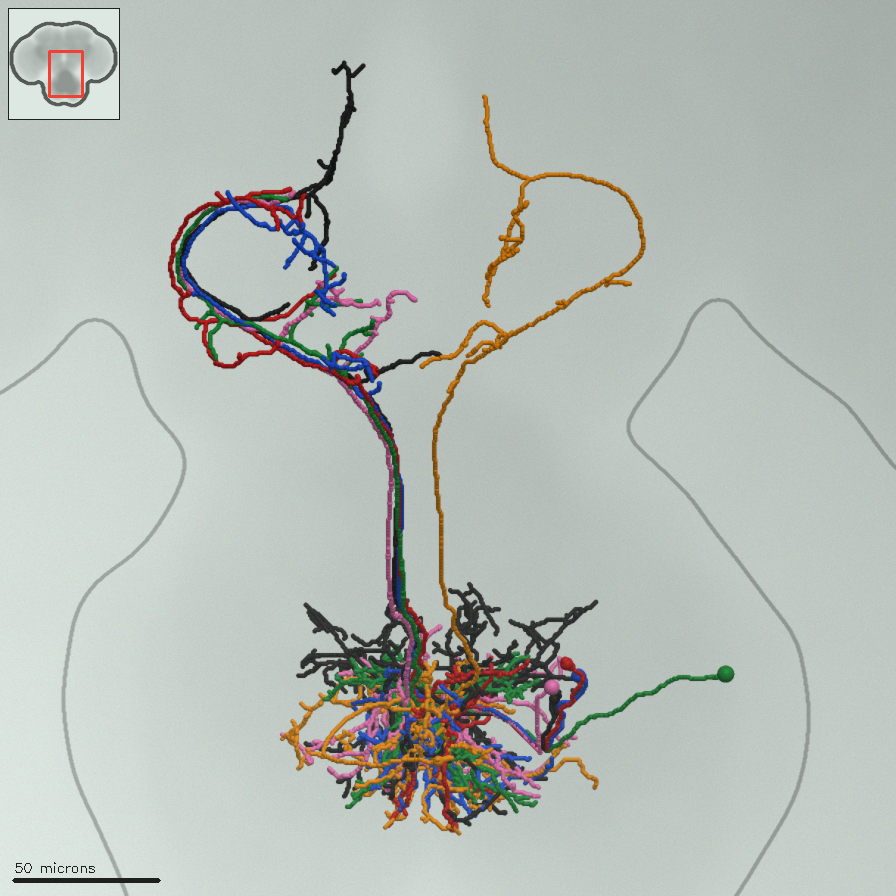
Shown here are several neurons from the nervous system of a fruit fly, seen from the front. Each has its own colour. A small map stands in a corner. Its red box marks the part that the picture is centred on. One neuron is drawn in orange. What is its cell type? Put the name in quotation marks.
"AN08B081"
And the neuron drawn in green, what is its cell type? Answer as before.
"AN08B099_i"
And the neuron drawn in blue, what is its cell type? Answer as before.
"AN08B095"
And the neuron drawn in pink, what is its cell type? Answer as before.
"AN08B099_f"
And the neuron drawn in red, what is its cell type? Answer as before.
"AN08B109"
